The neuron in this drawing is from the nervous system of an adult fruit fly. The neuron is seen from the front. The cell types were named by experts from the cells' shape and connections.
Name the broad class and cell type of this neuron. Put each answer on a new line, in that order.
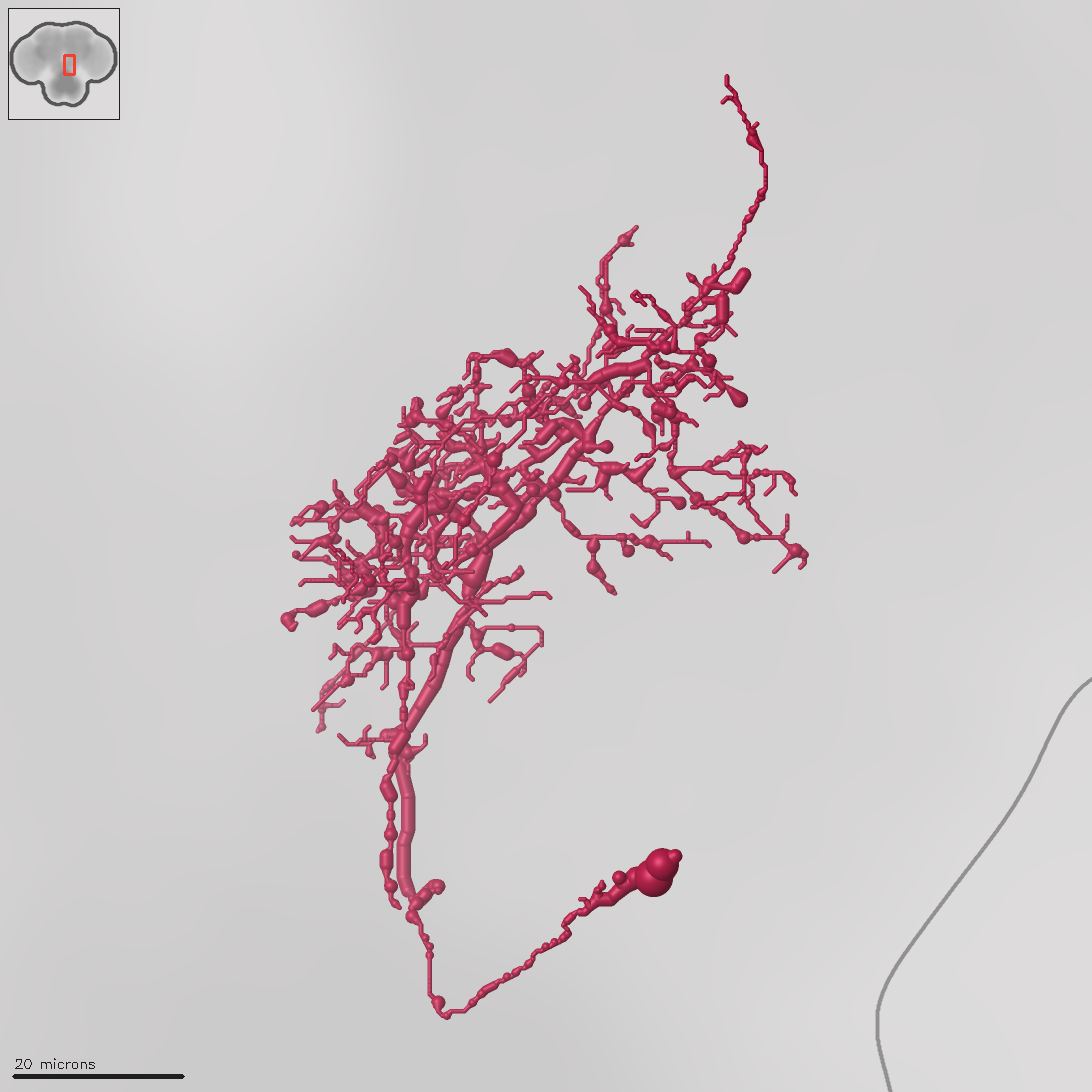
central-brain intrinsic neuron
GNG195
